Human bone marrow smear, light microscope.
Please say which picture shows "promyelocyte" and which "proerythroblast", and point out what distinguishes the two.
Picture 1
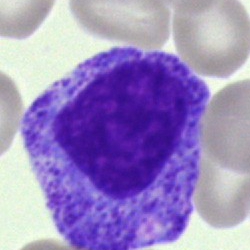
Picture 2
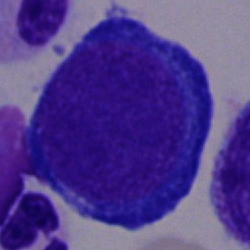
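The first picture is the promyelocyte, the second the proerythroblast. The promyelocyte's outline is irregular, with slightly angular, bumpy edges, while the proerythroblast is roughly round with only a slightly bumpy edge. In the promyelocyte, many dark purple granules are scattered through the cytoplasm; the proerythroblast shows no granules at all, and no vacuoles either. Between those granules the promyelocyte's cytoplasm is pale bluish-lilac, whereas the proerythroblast has a thin rim of deep blue cytoplasm around its nucleus.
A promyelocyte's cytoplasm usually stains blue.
The chromatin differs too: dark purple and mottled with lighter patches in the promyelocyte, finely granular and evenly spread in the proerythroblast. Red cells lie close around the promyelocyte without overlapping it.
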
